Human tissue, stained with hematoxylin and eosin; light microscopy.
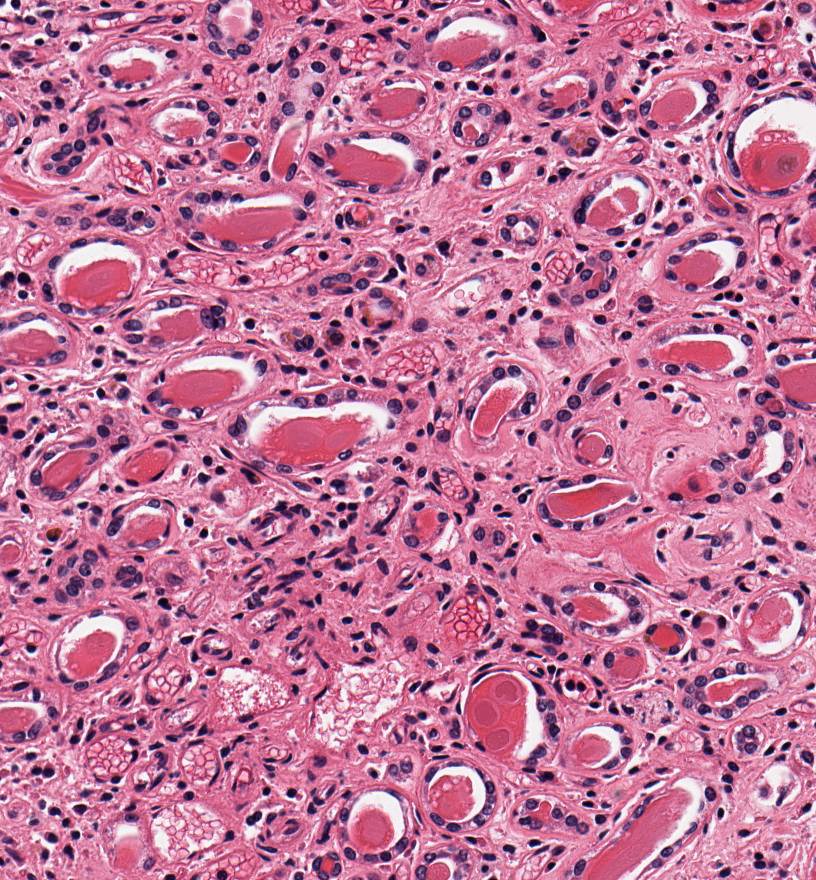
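Renal cortex. Most tubule lumens filled with homogeneous, glassy pink eosinophilic material. Tubules: single layer of flattened to low cuboidal epithelium. Pink fibrous stroma between tubules: scattered small dark round lymphocyte nuclei, more crowded at centre-left.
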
